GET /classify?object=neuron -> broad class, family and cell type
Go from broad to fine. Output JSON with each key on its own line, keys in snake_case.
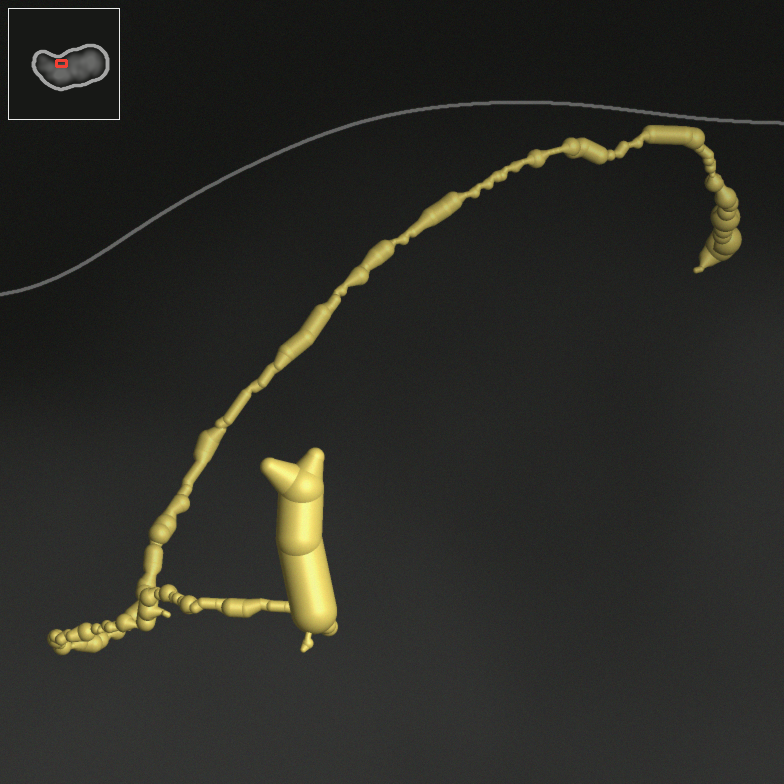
{
 "broad_class": "photoreceptor or other optic-lobe sensory neuron",
 "family": "class visual",
 "cell_type": "R8d"
}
